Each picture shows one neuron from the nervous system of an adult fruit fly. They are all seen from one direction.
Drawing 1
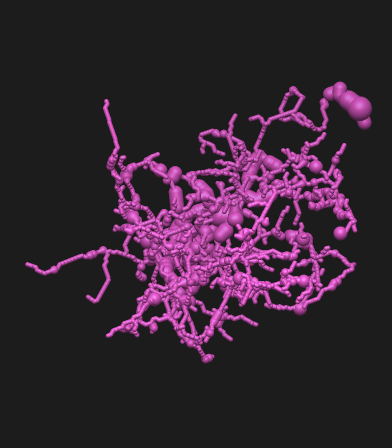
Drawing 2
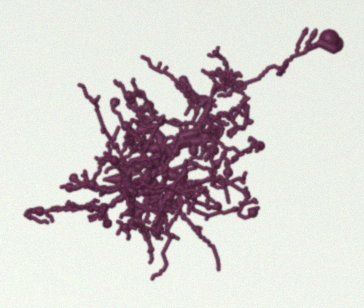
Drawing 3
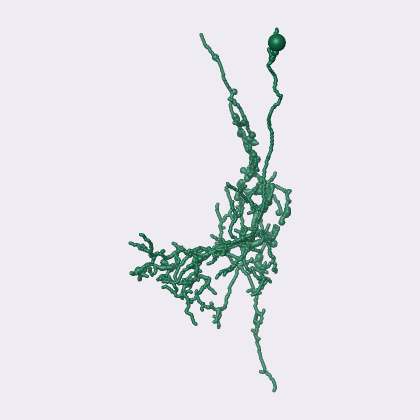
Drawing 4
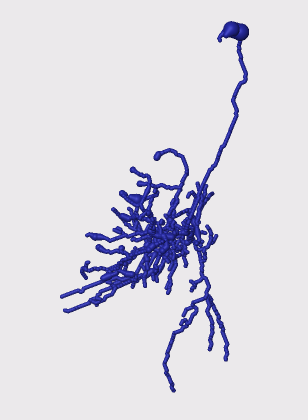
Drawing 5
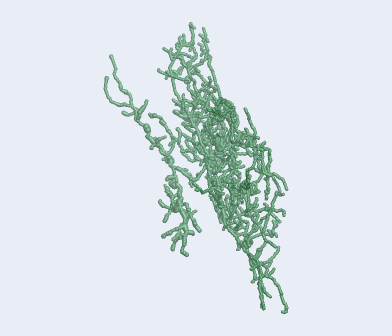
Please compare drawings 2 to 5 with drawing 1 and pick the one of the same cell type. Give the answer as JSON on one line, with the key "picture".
{"picture": 2}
